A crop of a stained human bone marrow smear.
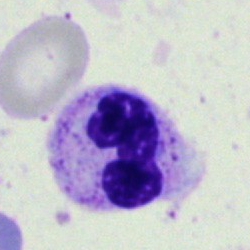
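Segmented neutrophil, central cell. Nucleus: an upper and a lower lobe joined by a narrow neck, placed toward the right so the rim of cytoplasm is wider on the left. Cytoplasm: abundant, pale lilac, with small violet granules scattered through it.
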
